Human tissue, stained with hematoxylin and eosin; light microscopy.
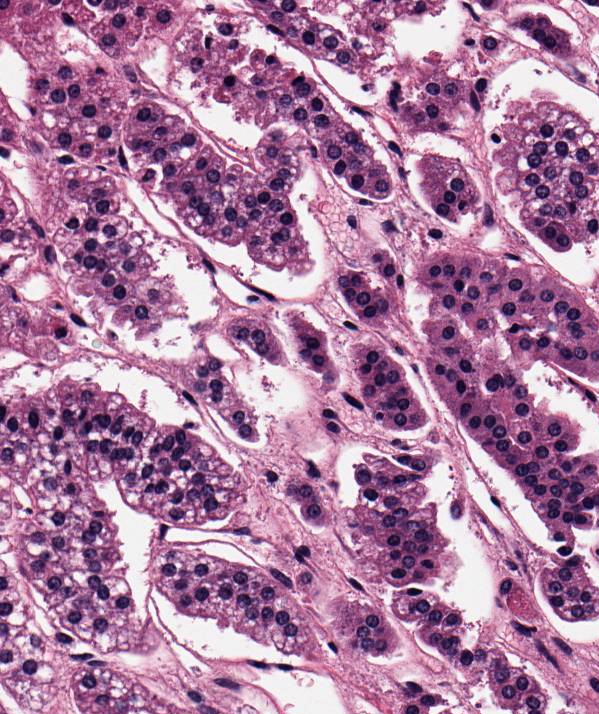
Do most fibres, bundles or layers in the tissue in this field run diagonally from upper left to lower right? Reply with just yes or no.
Yes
